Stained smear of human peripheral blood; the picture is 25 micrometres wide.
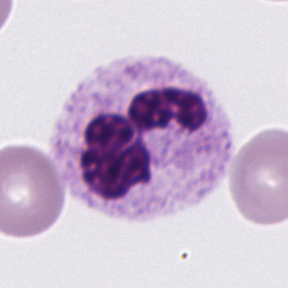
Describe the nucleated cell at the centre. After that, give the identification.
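First, the outline: round and smooth, with no surface projections. Inside the nucleus I see no nucleoli. Small violet granules are scattered evenly through the cytoplasm, yet they don't cover or hide the nucleus. I'd name it a segmented neutrophil.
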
